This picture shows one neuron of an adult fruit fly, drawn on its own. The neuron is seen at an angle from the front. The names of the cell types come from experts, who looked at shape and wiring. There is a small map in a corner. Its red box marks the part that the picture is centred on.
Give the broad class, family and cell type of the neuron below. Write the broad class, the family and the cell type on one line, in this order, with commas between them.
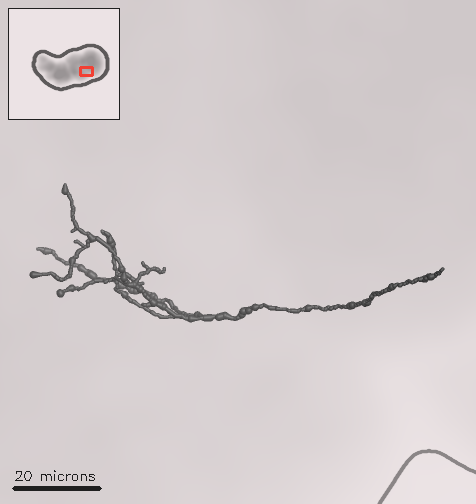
sensory neuron entering the brain, class mechanosensory, JO-EV3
